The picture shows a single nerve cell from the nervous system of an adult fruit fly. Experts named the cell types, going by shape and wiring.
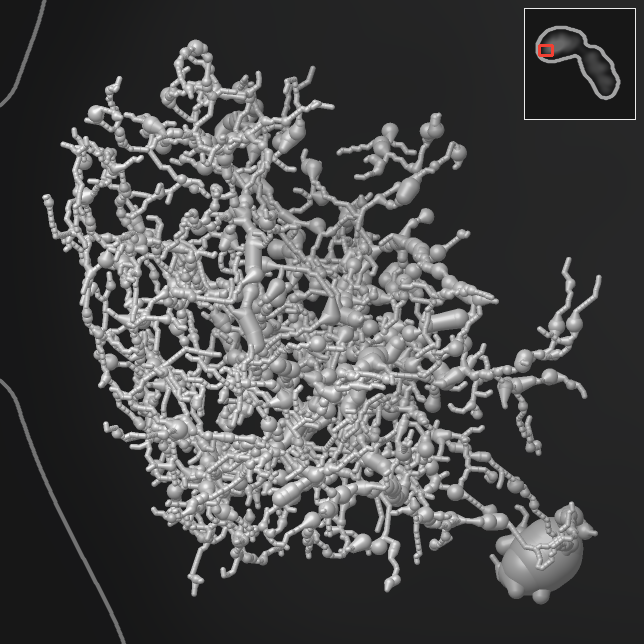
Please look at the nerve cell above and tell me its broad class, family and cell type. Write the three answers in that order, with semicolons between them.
central-brain intrinsic neuron; hemilineage SLPpm3; SLP439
